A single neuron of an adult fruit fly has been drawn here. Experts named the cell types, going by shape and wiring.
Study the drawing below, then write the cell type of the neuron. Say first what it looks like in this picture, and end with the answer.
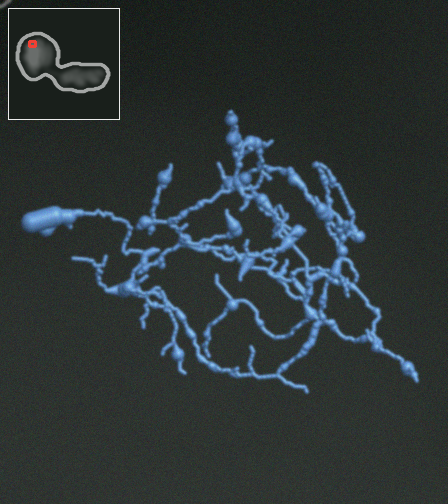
Its cell body lies on the left of the picture. The picture shows dozens of branch ends. This is a central-brain intrinsic neuron. The cell type is CB1154.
